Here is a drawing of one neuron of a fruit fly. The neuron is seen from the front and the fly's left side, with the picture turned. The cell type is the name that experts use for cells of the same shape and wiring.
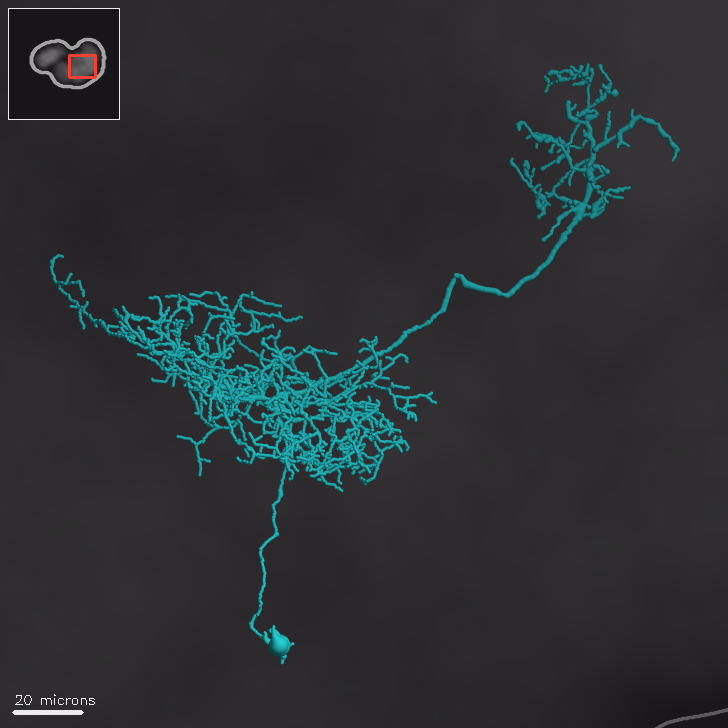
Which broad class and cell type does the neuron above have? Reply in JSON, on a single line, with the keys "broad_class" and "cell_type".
{"broad_class": "central-brain intrinsic neuron", "cell_type": "LAL122"}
